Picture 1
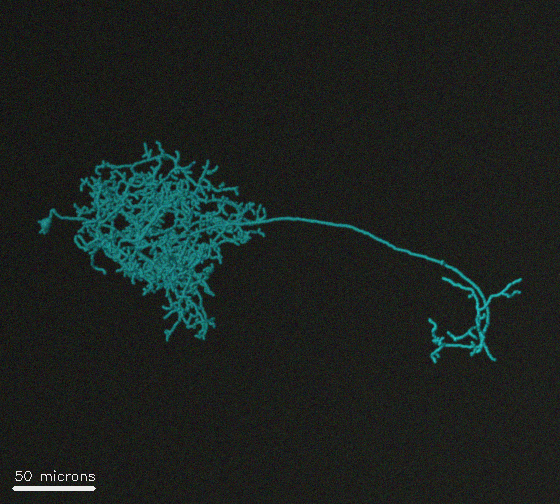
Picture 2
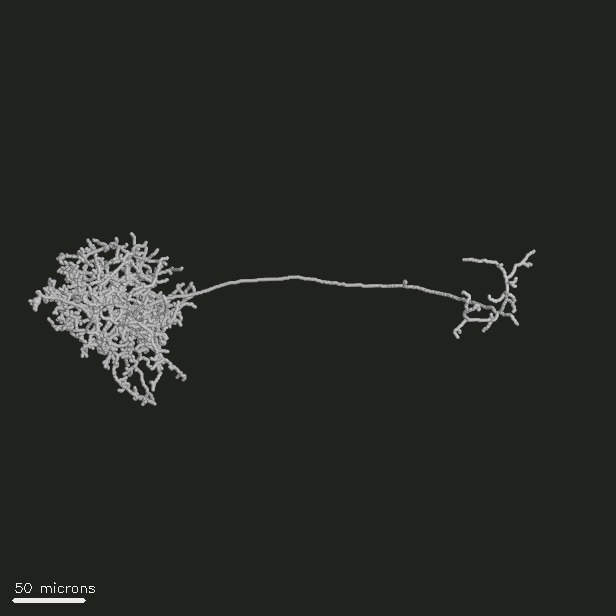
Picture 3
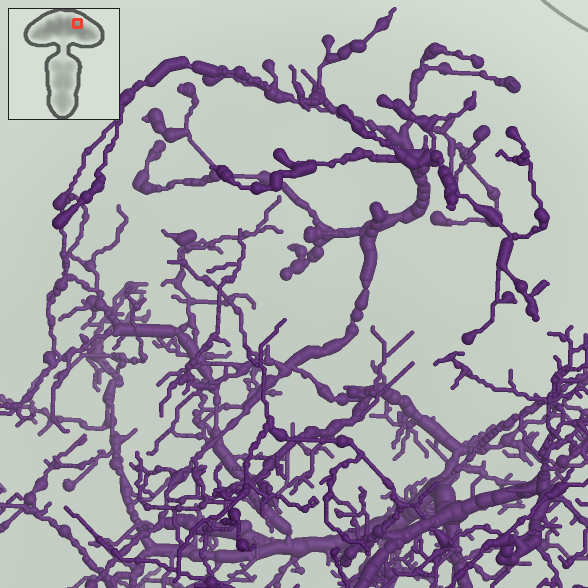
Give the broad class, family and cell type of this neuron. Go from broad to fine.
central-brain intrinsic neuron; hemilineage VLPl&d1_lateral; AVLP258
